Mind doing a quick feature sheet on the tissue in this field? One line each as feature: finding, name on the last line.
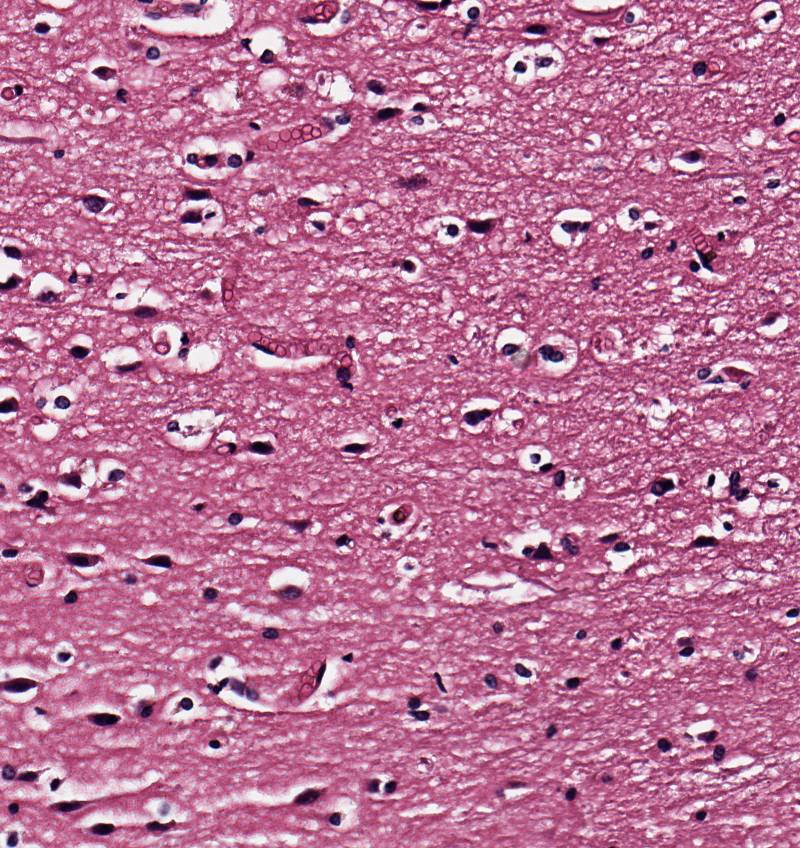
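Overall: fine fibrillary pink matrix, small dark nuclei scattered through it, no epithelium or glands
Nuclei: mostly small, round, darkly stained, little cytoplasm around them
Halos: many nuclei sit in round clear halos, set apart from the matrix
Matrix: finely vacuolated, tiny clear holes throughout
Tissue: cerebral cortex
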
